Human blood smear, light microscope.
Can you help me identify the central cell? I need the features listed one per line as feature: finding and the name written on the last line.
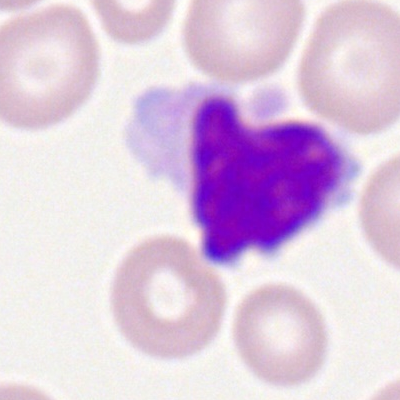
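Nucleus: irregular and angular, notched in its top edge
Chromatin: dense and dark purple throughout the nucleus
Cytoplasm position: mostly left of the nucleus
Cytoplasm colour: pale blue
Name: lymphocyte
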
